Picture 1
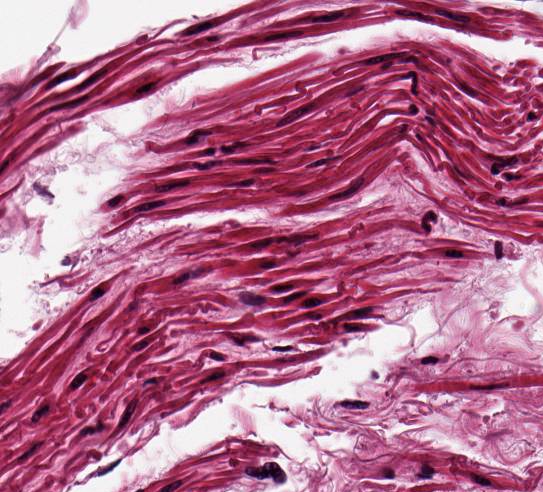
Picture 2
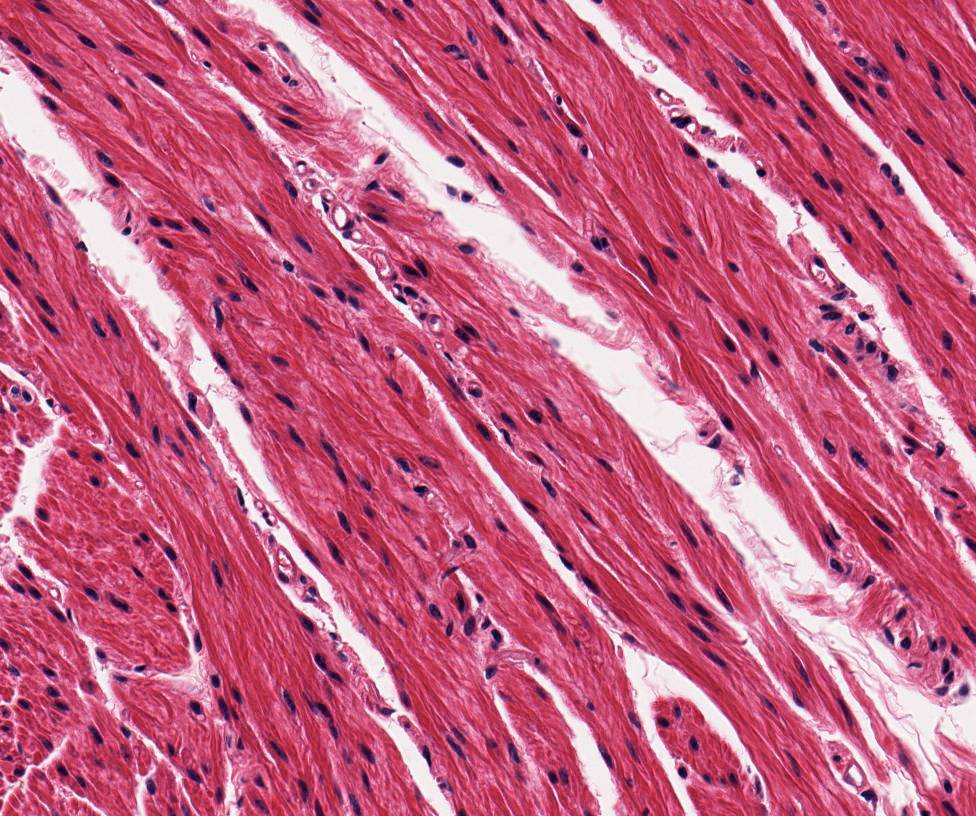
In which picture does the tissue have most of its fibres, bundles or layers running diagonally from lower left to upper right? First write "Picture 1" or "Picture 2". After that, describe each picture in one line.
Picture 1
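In picture 1: Long bundles of fibres run across the field mainly from the lower left towards the upper right.
In picture 2: Most of the field is muscle fibres cut lengthwise, running in parallel bundles diagonally from upper left to lower right.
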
